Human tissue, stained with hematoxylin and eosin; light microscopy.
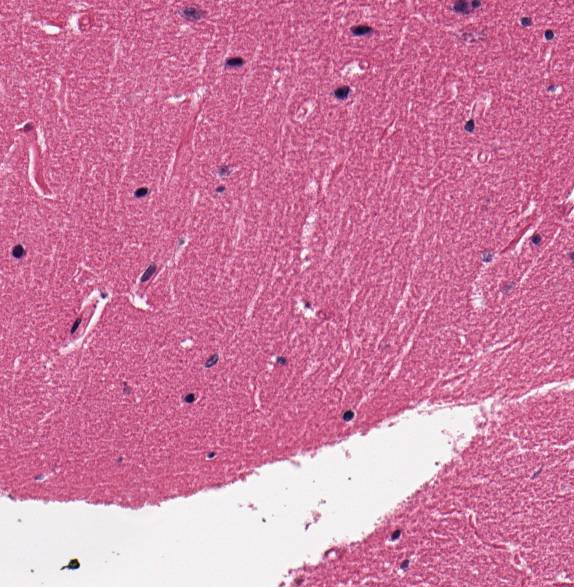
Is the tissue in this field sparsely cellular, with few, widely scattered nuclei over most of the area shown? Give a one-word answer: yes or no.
Yes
